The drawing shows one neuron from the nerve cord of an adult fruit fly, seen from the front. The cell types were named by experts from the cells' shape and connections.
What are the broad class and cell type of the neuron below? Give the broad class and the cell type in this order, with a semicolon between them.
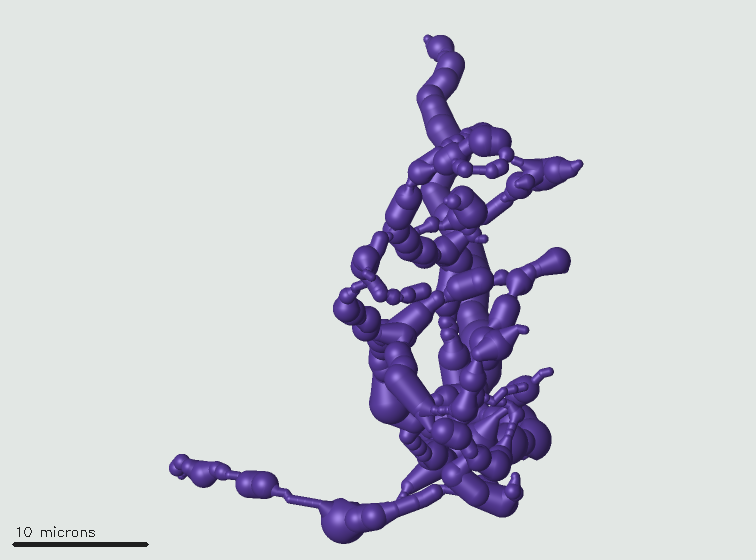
nerve-cord intrinsic neuron; INXXX405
